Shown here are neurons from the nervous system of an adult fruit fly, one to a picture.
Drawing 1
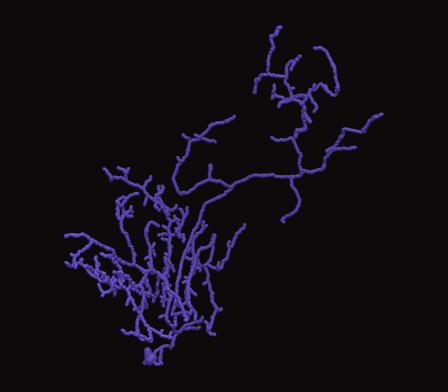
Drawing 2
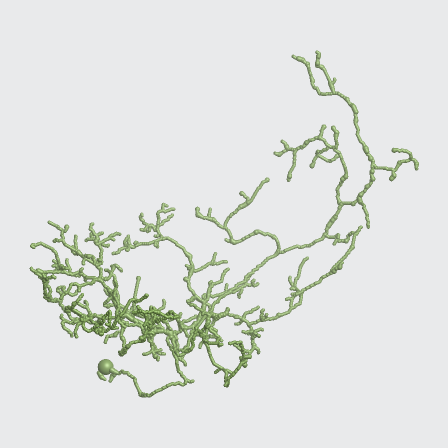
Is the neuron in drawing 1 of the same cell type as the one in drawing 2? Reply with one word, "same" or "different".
same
